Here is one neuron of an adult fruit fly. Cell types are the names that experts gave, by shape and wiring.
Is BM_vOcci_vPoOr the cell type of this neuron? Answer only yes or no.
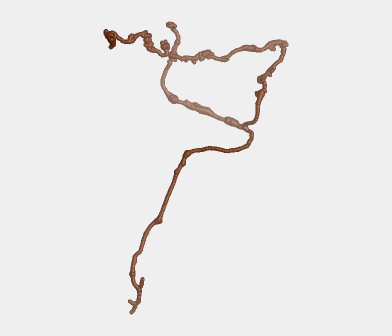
yes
